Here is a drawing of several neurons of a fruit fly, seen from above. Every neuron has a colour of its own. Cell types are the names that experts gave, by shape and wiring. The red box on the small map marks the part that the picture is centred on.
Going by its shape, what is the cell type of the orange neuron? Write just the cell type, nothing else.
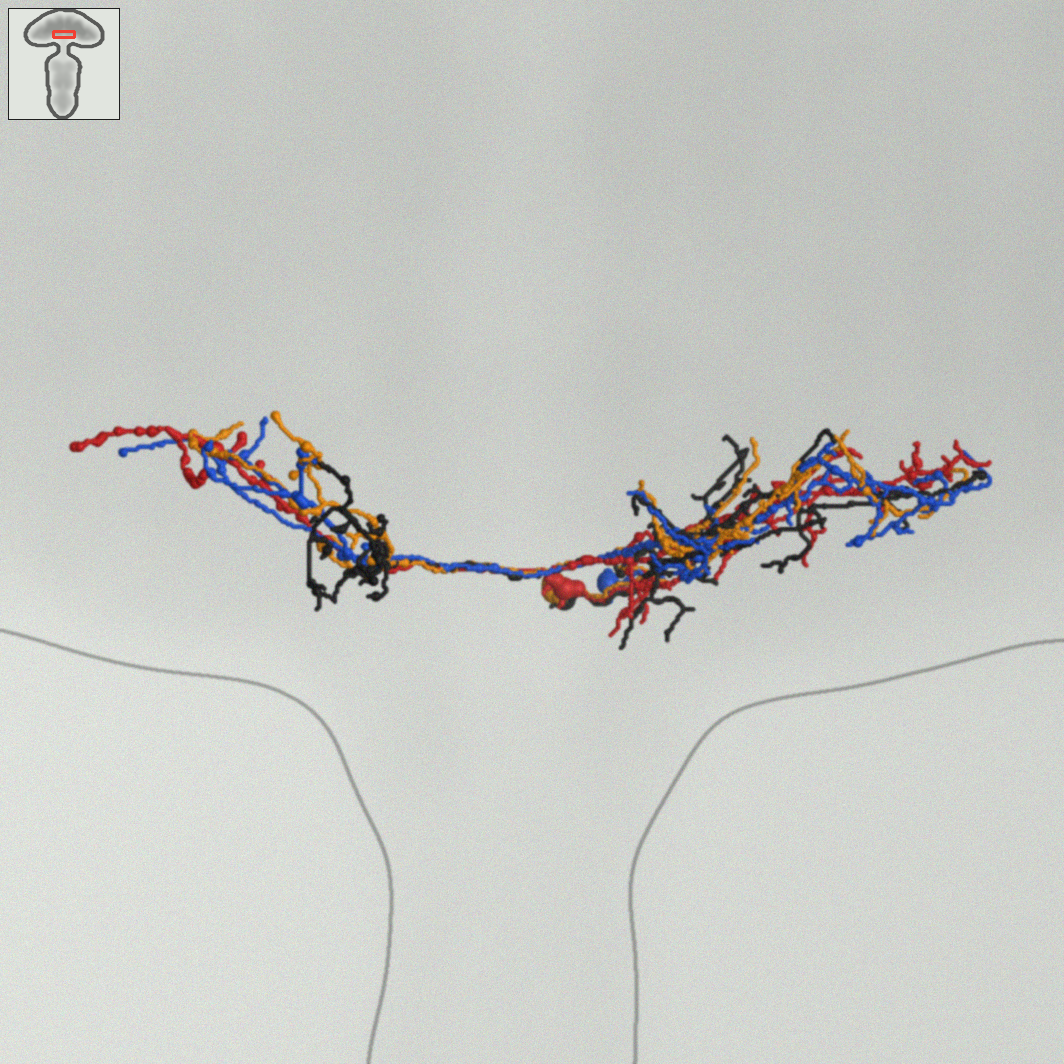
PS343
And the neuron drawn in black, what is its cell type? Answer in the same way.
GNG413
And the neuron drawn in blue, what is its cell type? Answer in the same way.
CB1786_a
